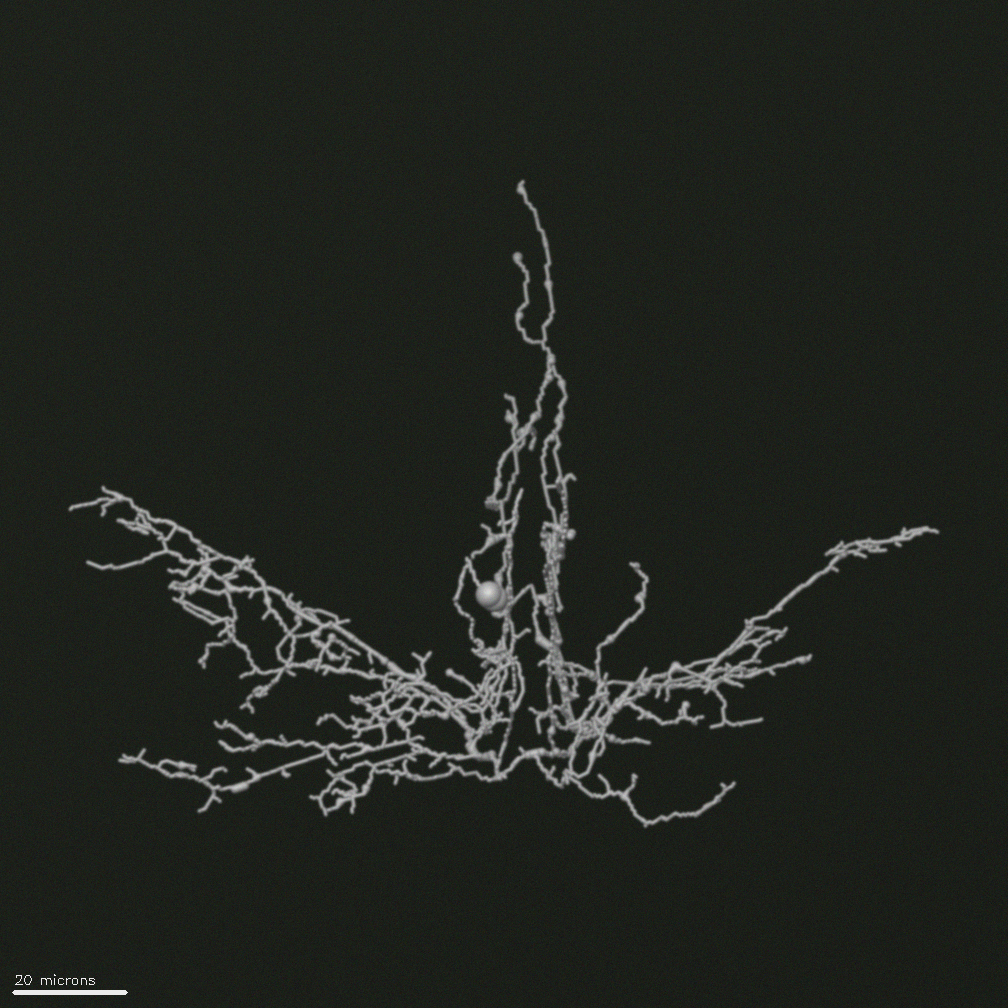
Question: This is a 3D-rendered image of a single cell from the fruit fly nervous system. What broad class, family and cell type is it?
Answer: ascending neuron; hemilineage 09B; AN09B035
